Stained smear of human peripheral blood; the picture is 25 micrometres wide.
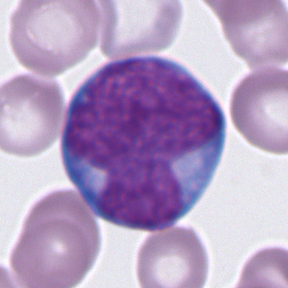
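Myeloblast, stained peripheral blood smear. The cell outline is roughly round and smooth, and the nucleus fills most of the cell. The cytoplasm is blue, with no visible granules.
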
